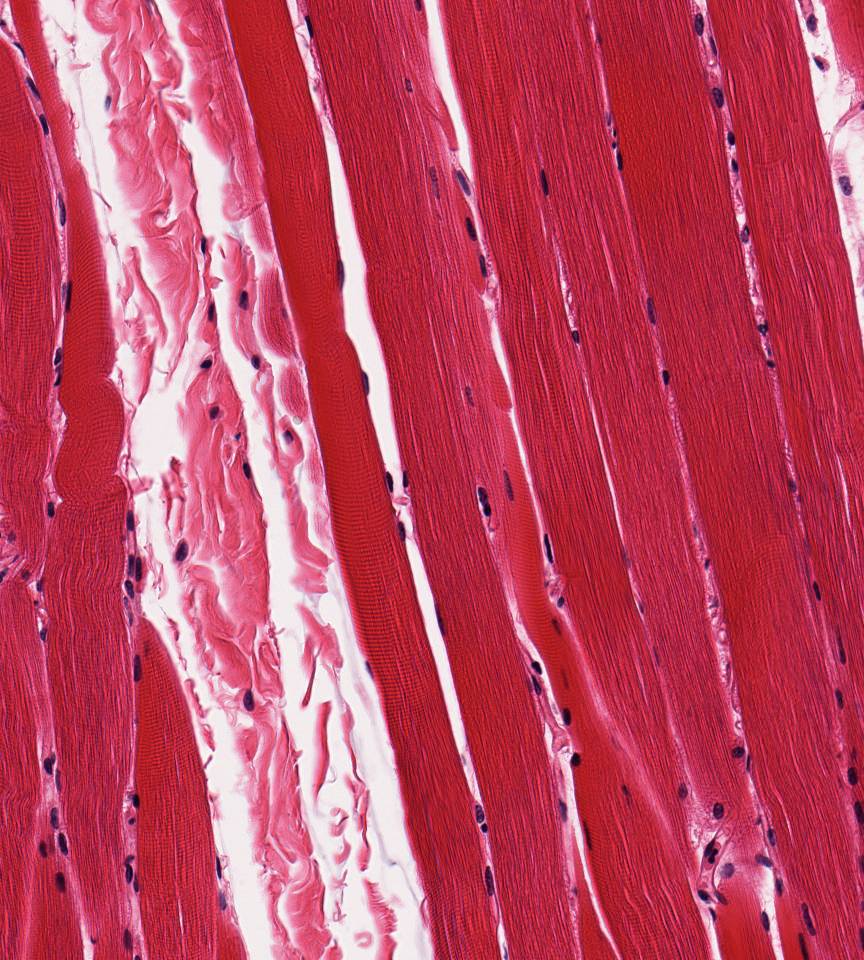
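Skeletal muscle. Fibres unbranched, running side by side without joining; fine transverse striations along their length. Dark, elongated nuclei at fibre edges. Just left of centre, a band of loose, wavy, pale pink connective tissue with scattered small nuclei runs between fibres.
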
